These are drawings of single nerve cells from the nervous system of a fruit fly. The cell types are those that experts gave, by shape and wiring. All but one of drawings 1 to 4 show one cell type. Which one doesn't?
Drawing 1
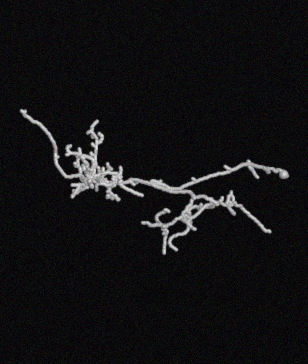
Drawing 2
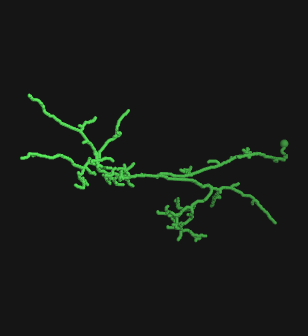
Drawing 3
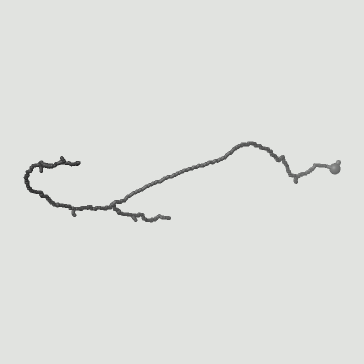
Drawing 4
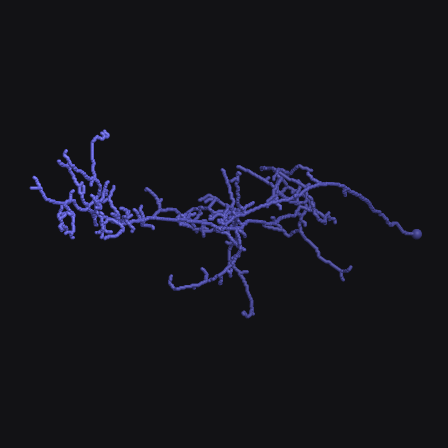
Drawing 3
